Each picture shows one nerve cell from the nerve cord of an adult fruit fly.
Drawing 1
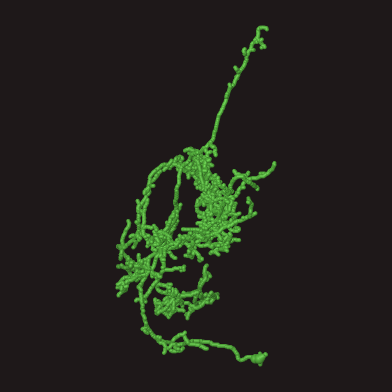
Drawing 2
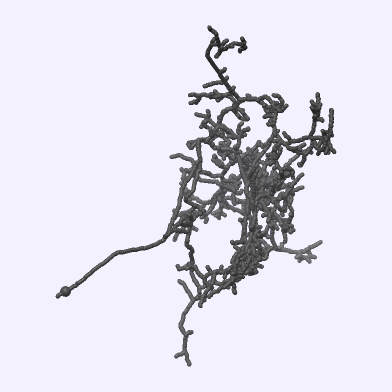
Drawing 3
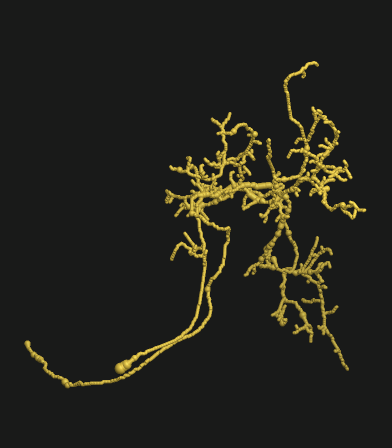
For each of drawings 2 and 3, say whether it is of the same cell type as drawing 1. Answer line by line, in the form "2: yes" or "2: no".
2: yes
3: no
